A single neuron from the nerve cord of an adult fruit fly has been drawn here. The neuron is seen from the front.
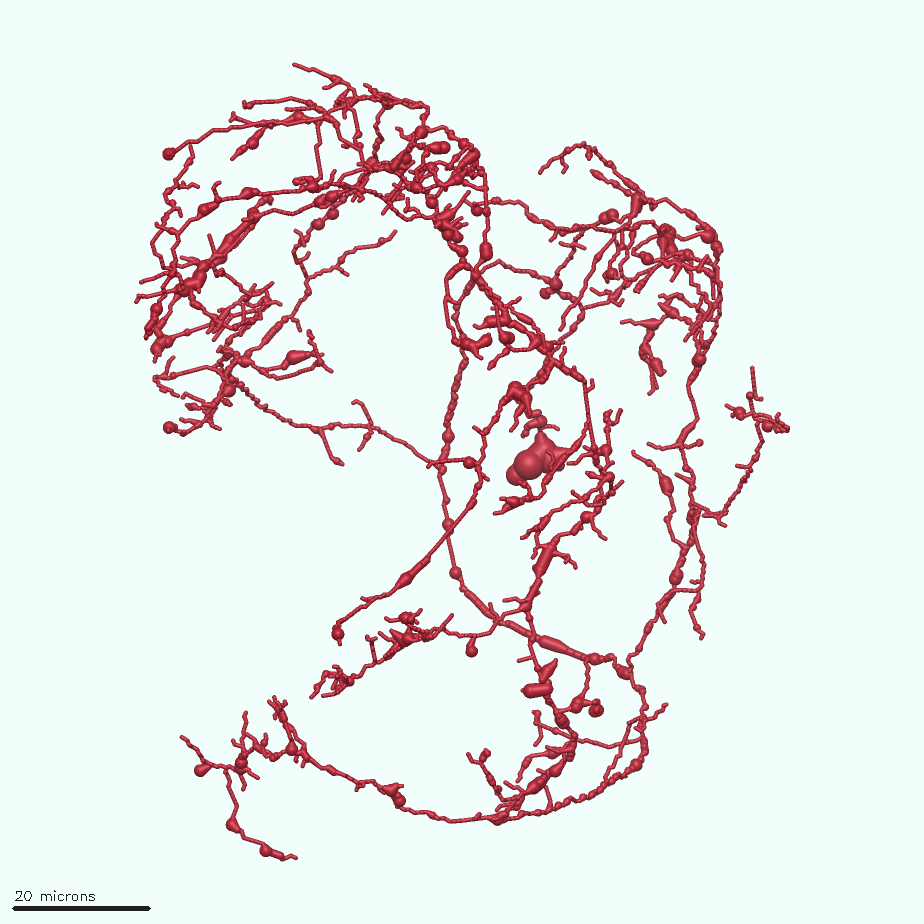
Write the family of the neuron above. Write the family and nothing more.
hemilineage 19A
